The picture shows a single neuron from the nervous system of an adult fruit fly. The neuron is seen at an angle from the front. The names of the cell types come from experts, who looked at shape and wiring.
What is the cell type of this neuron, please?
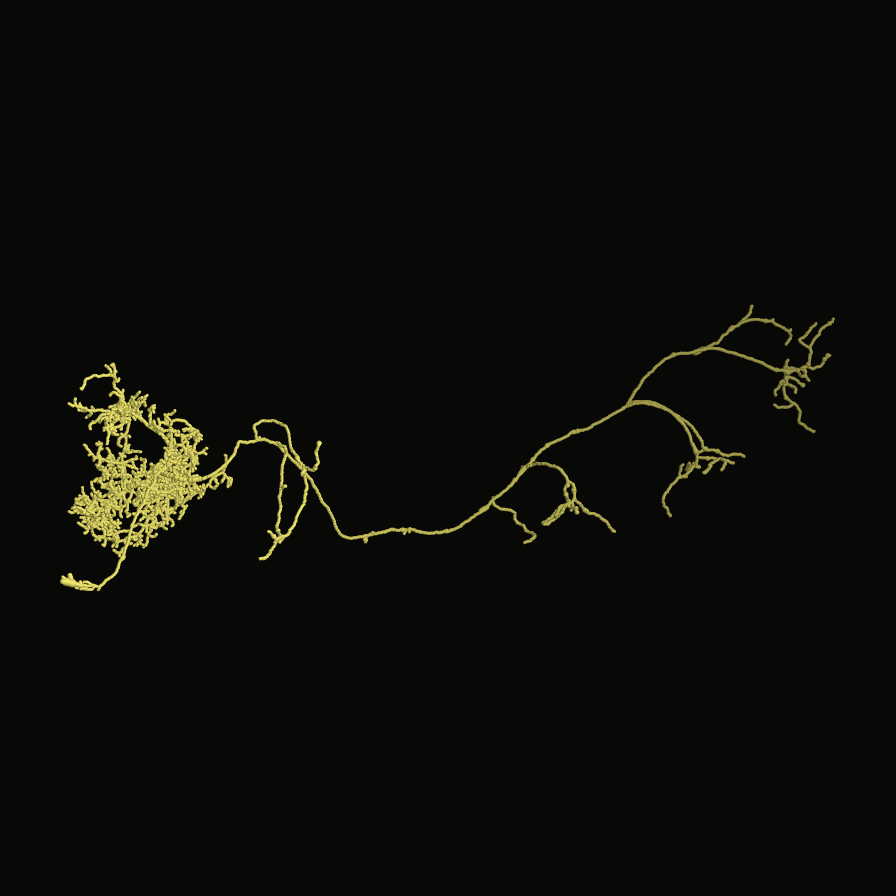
DNg96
